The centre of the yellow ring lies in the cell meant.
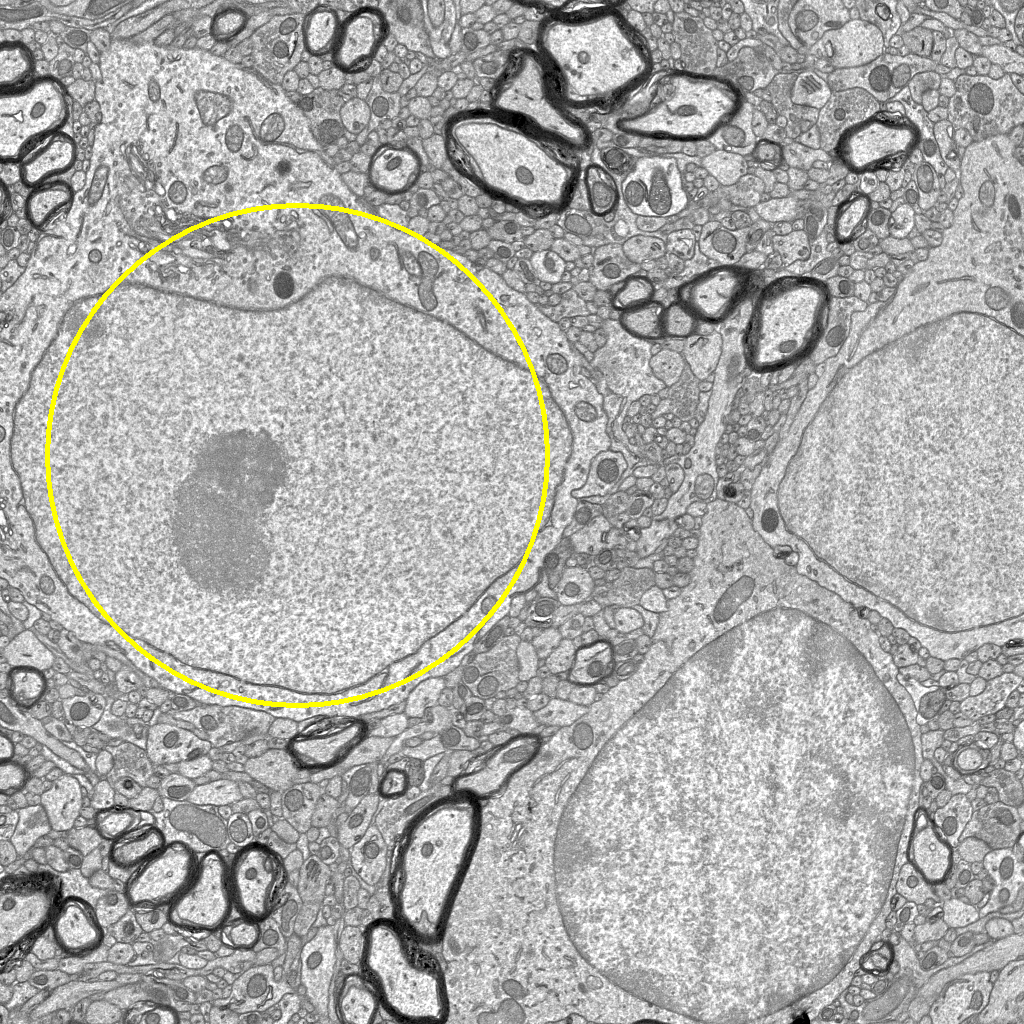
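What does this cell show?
A nucleus whose nuclear envelope has one shallow inward dip near the middle of its upper edge, with a small dark round body in the cytoplasm just above that dip.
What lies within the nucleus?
A single large dark nucleolus, left of the nuclear centre.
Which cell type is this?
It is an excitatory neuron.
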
